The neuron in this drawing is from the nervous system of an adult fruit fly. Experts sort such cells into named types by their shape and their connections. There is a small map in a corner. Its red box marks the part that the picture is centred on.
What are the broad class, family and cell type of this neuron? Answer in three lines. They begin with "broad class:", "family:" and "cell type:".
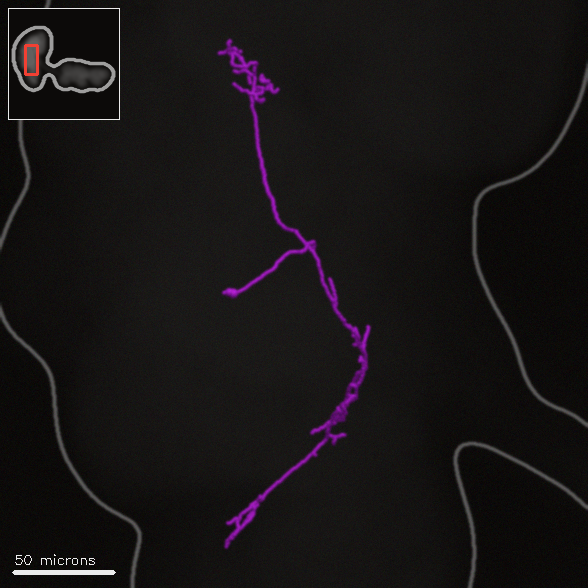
broad class: central-brain intrinsic neuron
family: hemilineage SLPpl1
cell type: SMP217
